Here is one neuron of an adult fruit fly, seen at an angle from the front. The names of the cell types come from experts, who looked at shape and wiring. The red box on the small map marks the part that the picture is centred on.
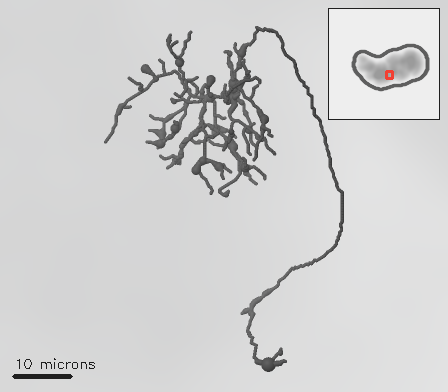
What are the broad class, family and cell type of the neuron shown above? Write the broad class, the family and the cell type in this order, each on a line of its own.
optic-lobe intrinsic neuron
Li
Li22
